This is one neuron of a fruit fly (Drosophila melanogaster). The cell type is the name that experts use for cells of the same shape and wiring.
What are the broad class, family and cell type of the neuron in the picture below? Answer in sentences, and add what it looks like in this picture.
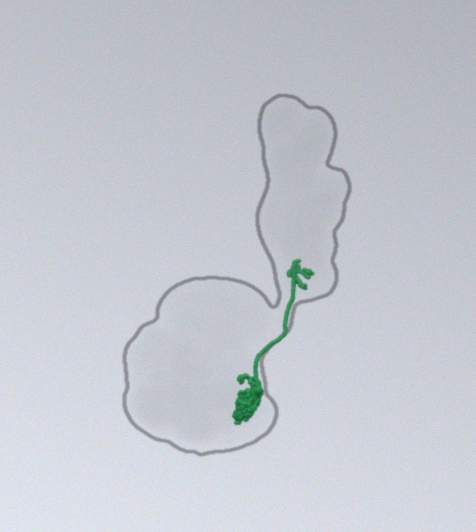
Its broad class is descending neuron. The family is DNge. The cell type is DNge146. As drawn here it is taller than it is wide.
